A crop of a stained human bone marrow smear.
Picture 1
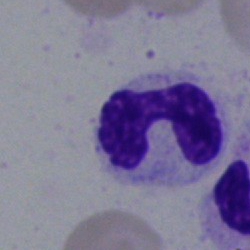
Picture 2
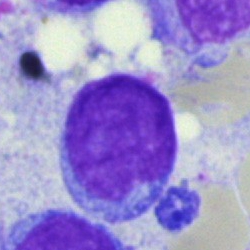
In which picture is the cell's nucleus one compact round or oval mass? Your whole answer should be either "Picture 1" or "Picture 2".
Picture 2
